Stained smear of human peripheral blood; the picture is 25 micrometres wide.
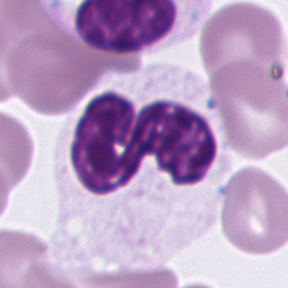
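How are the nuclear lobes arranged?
Two lobes lie side by side, one on the left and one on the right.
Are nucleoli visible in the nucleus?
No, none can be seen.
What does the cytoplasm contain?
Fine, faint lilac granules.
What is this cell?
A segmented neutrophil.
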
